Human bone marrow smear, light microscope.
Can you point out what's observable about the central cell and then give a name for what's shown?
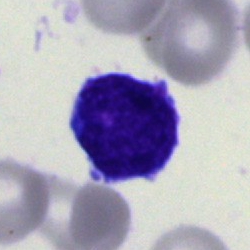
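So here the nucleus fills almost the whole cell, and the cytoplasm is scant, at most a very thin rim around it. The chromatin's dense and dark purple, coarse and clumped, and a small knob sticks out from the lower edge. It's a blast.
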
